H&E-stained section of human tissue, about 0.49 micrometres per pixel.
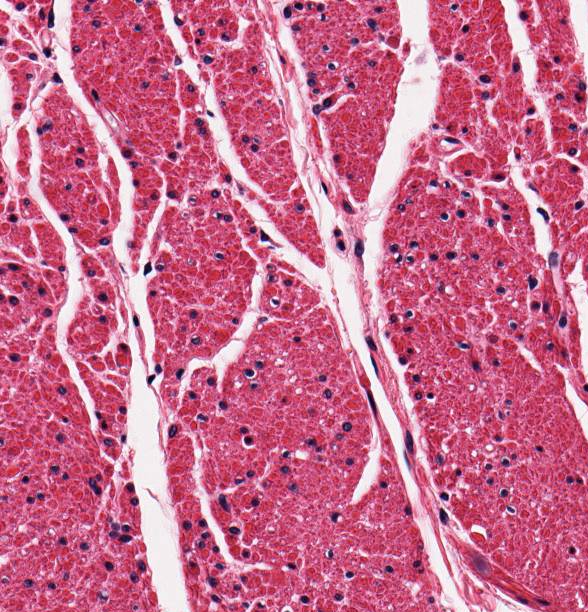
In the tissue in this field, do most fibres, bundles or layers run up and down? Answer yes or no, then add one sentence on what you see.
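Yes. The tissue is split into irregular bundles by pale branching septa that run mainly from top to bottom across the field.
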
